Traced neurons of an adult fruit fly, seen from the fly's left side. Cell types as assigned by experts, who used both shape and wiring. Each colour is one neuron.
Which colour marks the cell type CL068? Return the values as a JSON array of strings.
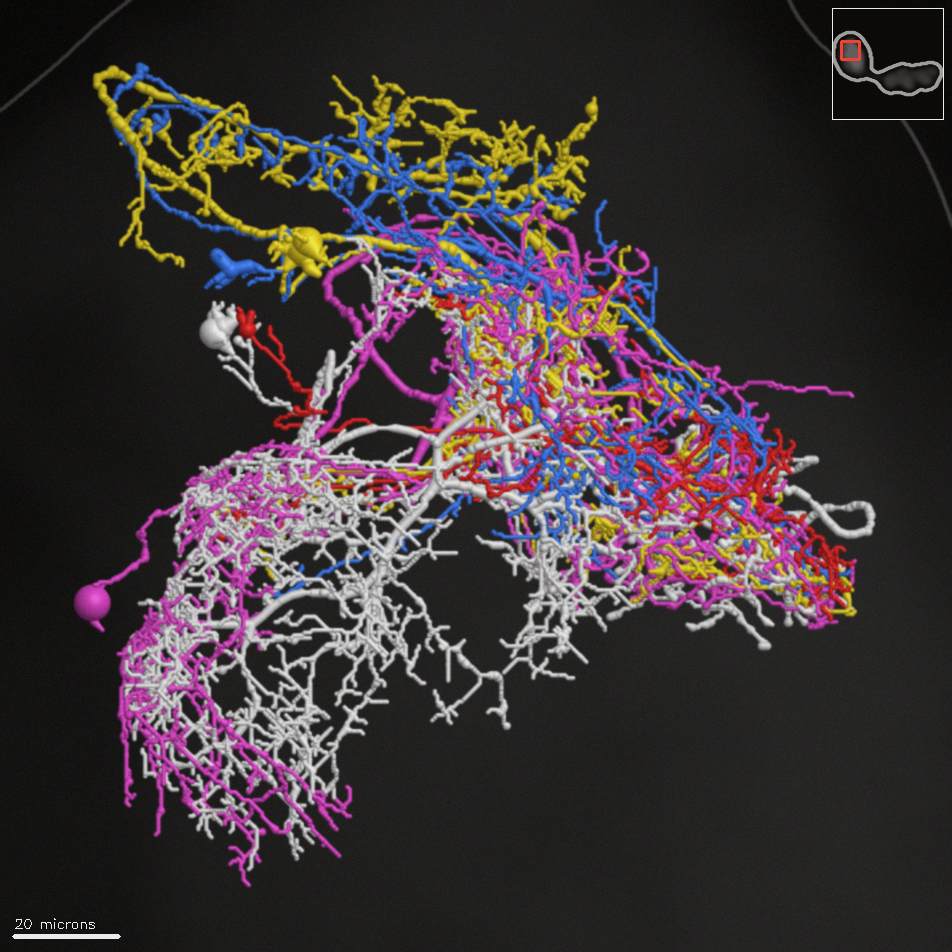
["red"]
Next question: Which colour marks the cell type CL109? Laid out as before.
["magenta"]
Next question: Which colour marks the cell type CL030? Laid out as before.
["blue"]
